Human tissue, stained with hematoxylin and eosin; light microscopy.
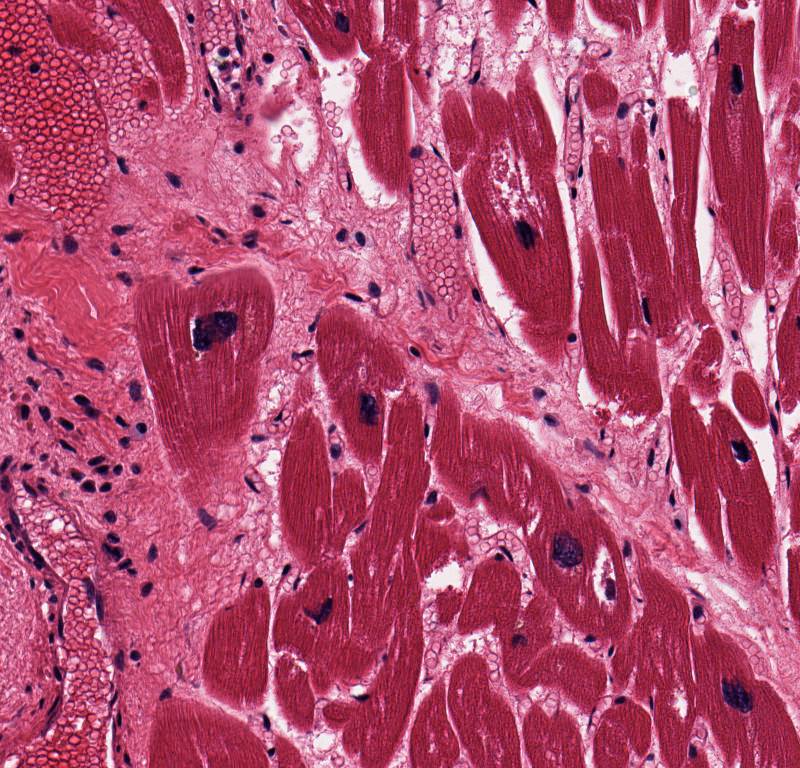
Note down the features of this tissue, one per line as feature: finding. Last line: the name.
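Nuclei: single, large, dark, irregular, central in several muscle cells
Cytoplasm: deep red, darker than the connective tissue
Connective tissue: pale pink, loose, scattered small dark nuclei, upper left and centre between muscle groups
Vessels: tightly packed with red blood cells, along the left edge
Tissue: left ventricle of the heart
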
